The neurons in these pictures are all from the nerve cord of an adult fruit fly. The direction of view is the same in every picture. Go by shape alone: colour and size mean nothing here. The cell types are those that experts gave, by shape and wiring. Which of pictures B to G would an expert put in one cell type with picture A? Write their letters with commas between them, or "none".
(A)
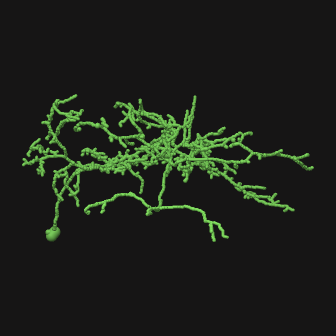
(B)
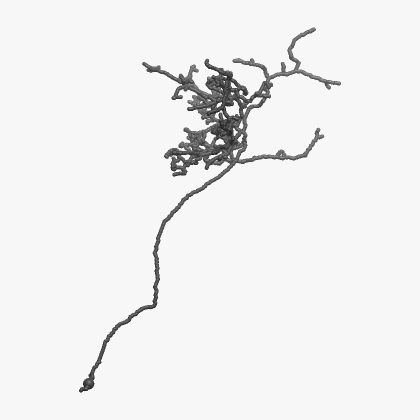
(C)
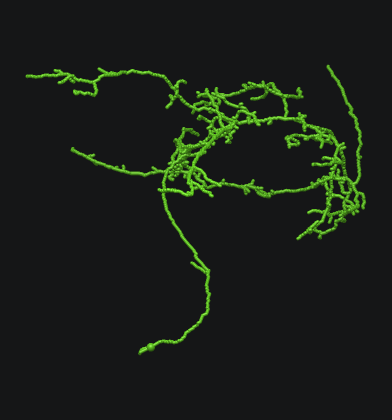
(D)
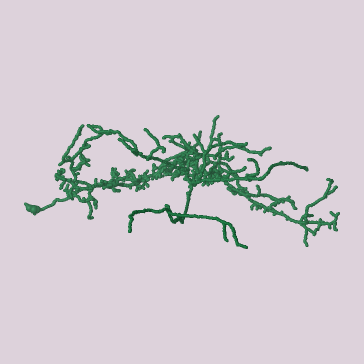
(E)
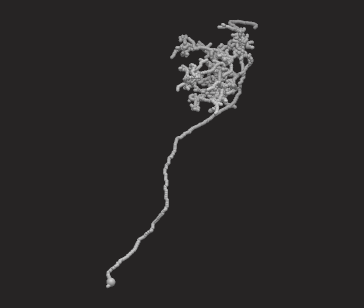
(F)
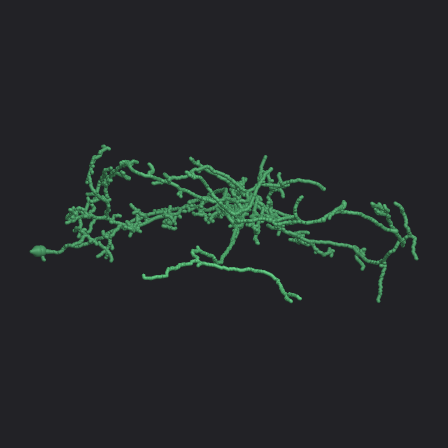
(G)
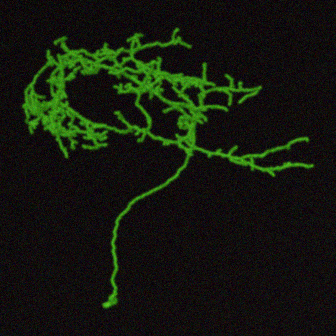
D, F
